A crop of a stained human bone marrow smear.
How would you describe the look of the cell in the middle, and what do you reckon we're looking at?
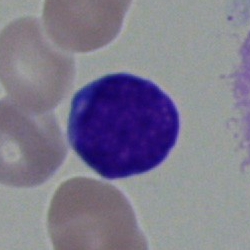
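The outline of the cell is round and smooth. Its nucleus fills almost the entire cell, and no clear rim of cytoplasm can be made out. No distinct nucleoli are visible, and no granules are present. The cell is a lymphocyte.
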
